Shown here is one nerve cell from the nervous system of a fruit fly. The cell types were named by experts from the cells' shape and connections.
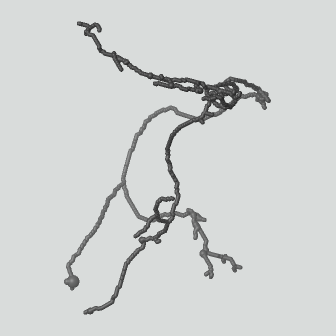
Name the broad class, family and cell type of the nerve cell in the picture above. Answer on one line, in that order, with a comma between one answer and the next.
central-brain intrinsic neuron, class Kenyon Cell, KCab-p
